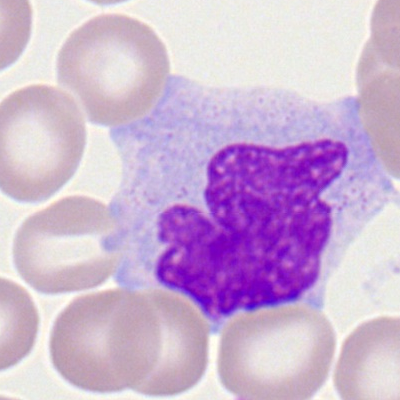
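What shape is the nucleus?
Irregular and folded, its edges notched and lobe-like.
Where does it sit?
Toward the lower right of the cell.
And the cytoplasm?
Abundant and pale greyish blue, with fine pinkish-purple granules scattered through it.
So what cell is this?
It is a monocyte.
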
